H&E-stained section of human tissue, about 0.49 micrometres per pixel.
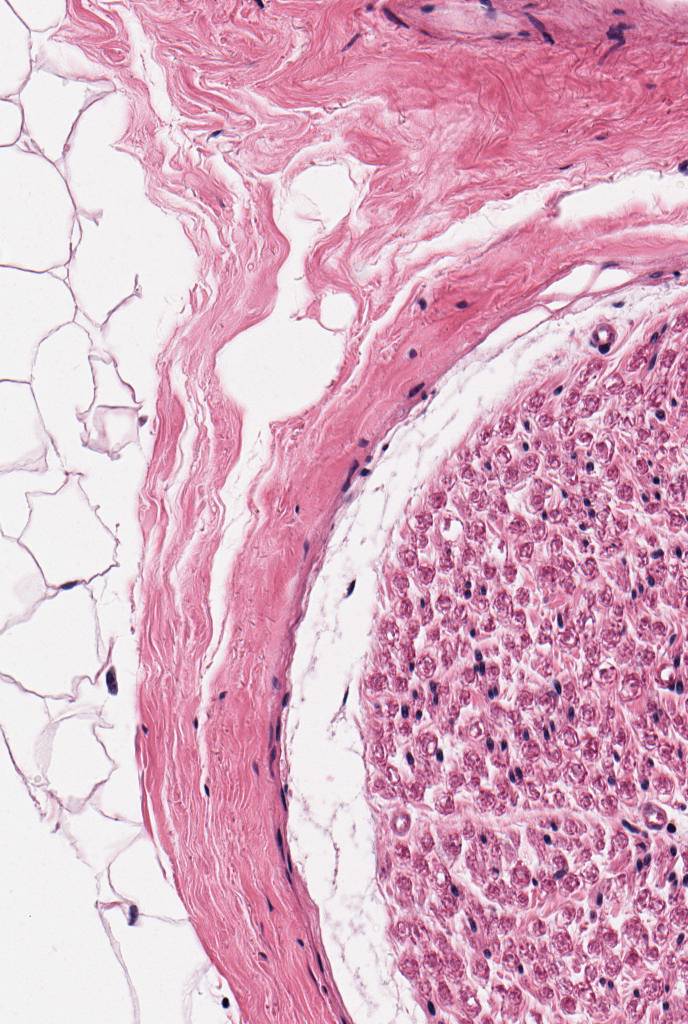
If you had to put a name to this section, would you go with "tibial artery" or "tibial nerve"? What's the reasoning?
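The section is tibial nerve.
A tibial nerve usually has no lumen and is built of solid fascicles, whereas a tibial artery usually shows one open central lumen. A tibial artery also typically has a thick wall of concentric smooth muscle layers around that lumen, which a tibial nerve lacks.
Here a large rounded bundle of densely packed fibres fills the right half of the field, its curved edge facing left. Its fibres are cut across and appear as small round pink profiles, many with a paler rim.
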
